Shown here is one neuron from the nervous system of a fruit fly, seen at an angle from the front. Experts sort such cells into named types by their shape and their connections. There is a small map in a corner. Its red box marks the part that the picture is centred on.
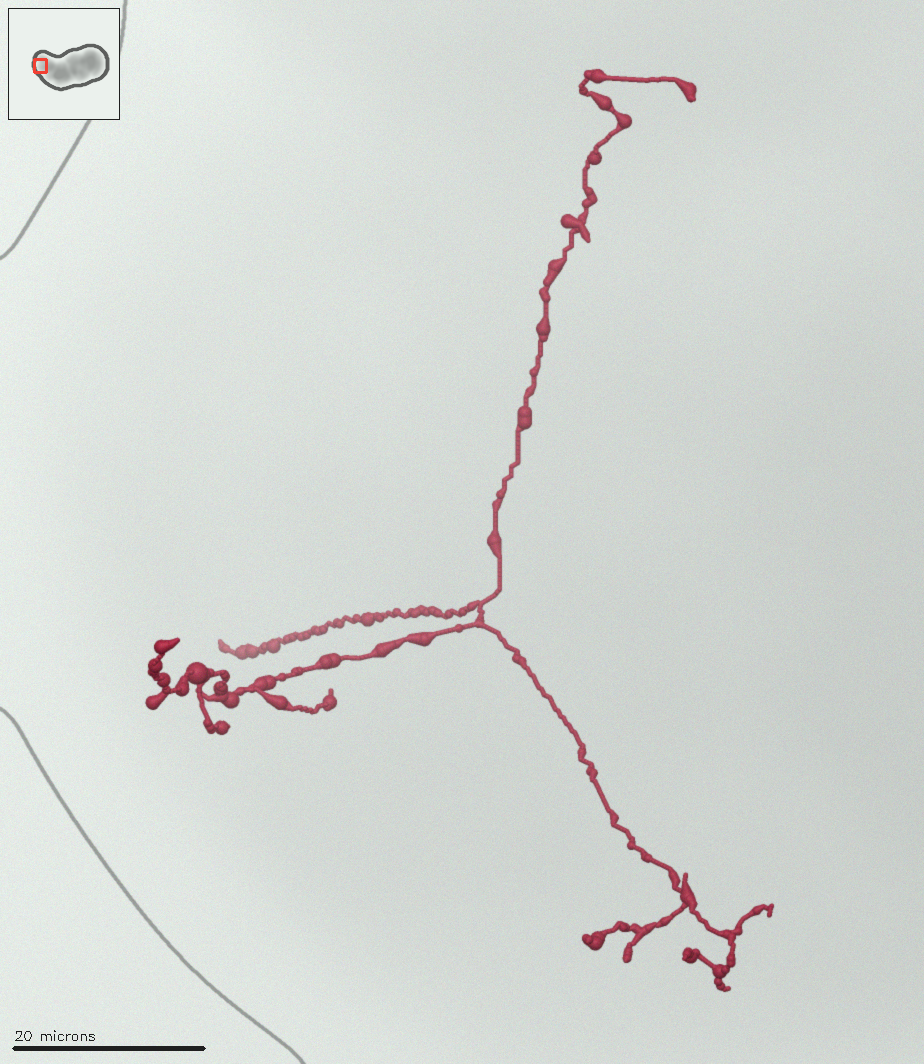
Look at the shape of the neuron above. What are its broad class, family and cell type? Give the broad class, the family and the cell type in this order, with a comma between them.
sensory neuron entering the nerve cord, class mechanosensory proprioceptive, SNpp50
